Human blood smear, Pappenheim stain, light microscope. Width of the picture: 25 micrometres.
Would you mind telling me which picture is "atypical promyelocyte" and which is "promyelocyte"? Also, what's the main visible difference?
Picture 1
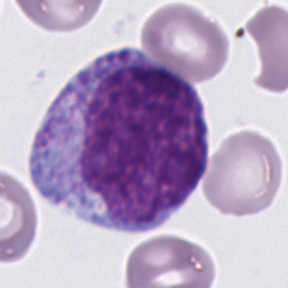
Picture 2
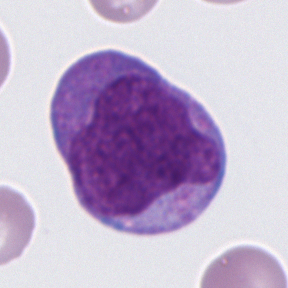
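The first picture shows a promyelocyte, and the second shows an atypical promyelocyte. In both, the chromatin is fine: finely granular in the first, a fine lacy pattern without coarse dark clumps in the second. The granules differ a little: in the first they are fine and purple, scattered through blue cytoplasm, while in the second they are fine, faint and pinkish-purple. The first cell is about 16 micrometres across, with a nucleus of about 15 by 11 micrometres that fills about 70% of the cell's area and lies toward the right. A paler patch of cytoplasm lies against the left edge of that nucleus.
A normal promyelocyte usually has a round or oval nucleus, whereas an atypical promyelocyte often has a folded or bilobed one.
Around the second cell lie red cells, though none touches it.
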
